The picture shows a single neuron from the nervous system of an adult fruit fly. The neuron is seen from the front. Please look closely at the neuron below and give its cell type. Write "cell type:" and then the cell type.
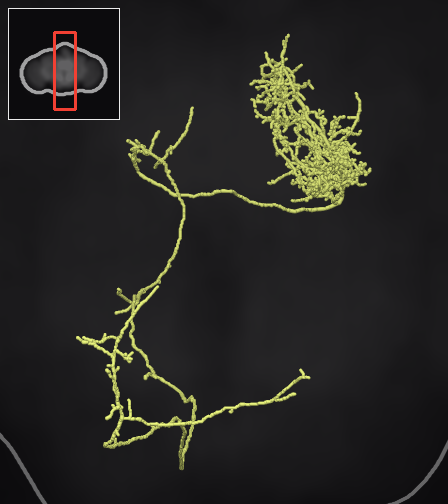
cell type: ANXXX145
